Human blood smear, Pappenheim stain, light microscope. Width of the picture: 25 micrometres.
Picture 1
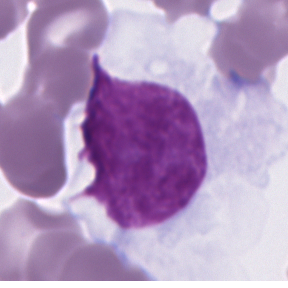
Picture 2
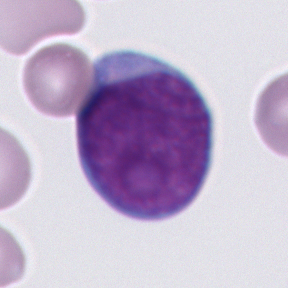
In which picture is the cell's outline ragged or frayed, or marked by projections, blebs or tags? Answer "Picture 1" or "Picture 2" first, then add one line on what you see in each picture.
Picture 1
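Picture 1: A single pointed spike projects from the upper left edge of the cell.
Picture 2: The cell outline is smooth, without blebs or projections.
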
